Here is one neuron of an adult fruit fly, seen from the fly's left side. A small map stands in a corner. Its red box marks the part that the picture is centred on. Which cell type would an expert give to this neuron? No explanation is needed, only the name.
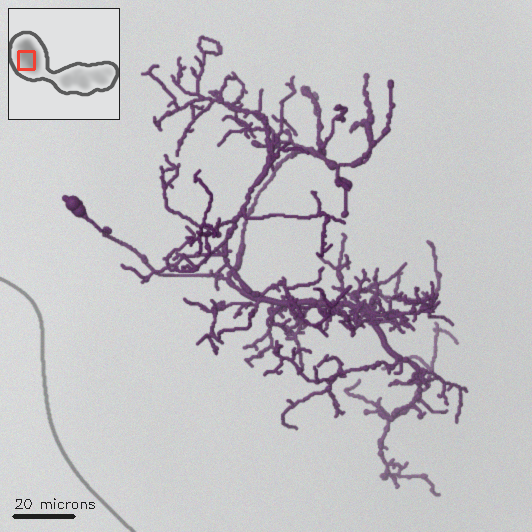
CB2940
